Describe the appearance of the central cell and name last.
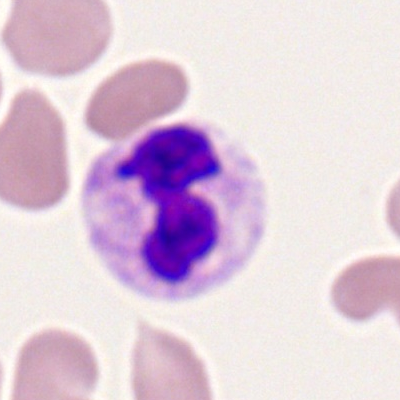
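First, the nucleus is divided into two lobes, one above the other. Second, the chromatin is dark purple and coarsely clumped. Third, the cytoplasm is abundant and pale lilac-pink, with fine, faint granules spread through it. The central cell is a segmented neutrophil.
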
